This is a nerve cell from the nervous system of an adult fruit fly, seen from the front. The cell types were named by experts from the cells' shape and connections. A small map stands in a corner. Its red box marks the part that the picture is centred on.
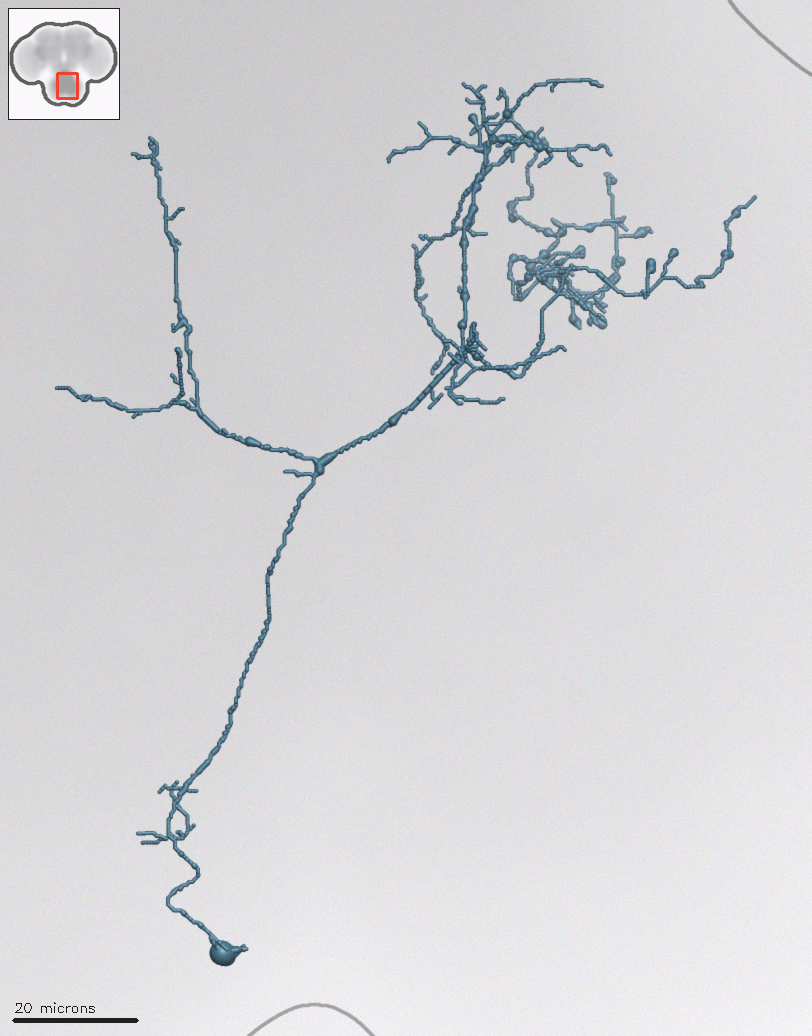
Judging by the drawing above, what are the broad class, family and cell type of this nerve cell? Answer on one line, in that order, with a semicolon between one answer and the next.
nerve-cord intrinsic neuron; hemilineage 06B; IN06B076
